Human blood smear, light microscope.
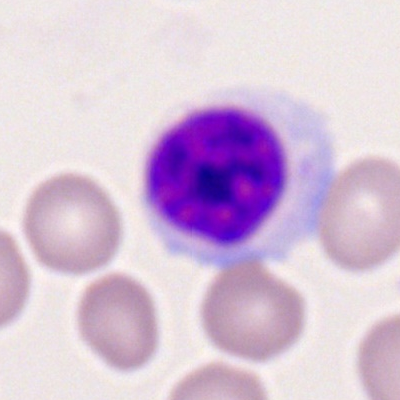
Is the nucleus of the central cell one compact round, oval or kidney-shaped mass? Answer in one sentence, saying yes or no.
Yes, what the cell has is a single compact round, oval or kidney-shaped nucleus.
